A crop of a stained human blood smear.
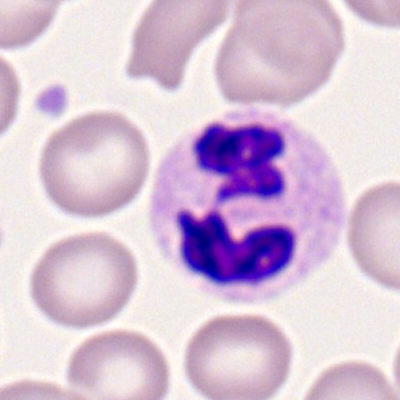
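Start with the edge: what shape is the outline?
Round and smooth.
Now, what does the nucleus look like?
It is split into separate lobes, with a clear pale gap between the upper and lower parts.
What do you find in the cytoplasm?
Fine, faint lilac granules, and no visible vacuoles.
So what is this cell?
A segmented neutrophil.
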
